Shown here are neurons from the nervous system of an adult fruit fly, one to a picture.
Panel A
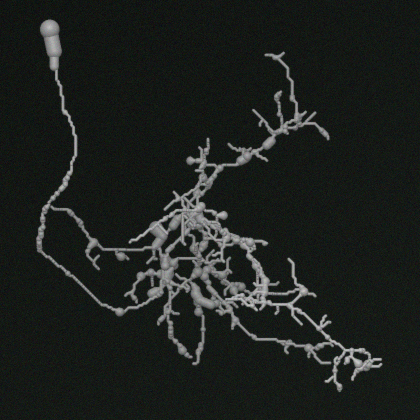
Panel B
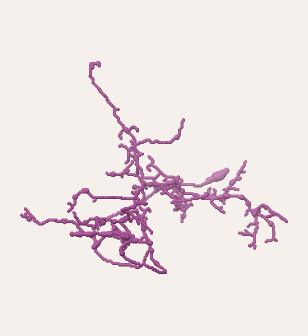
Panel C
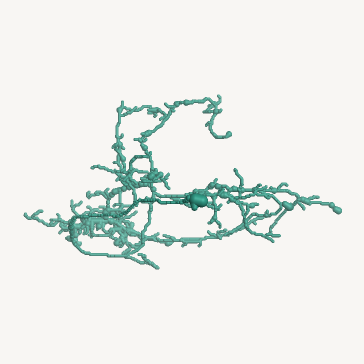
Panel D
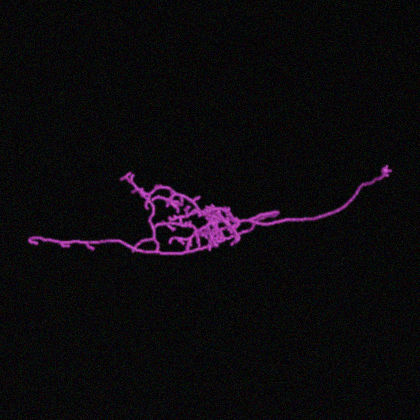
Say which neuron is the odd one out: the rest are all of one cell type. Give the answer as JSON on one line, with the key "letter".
{"letter": "D"}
